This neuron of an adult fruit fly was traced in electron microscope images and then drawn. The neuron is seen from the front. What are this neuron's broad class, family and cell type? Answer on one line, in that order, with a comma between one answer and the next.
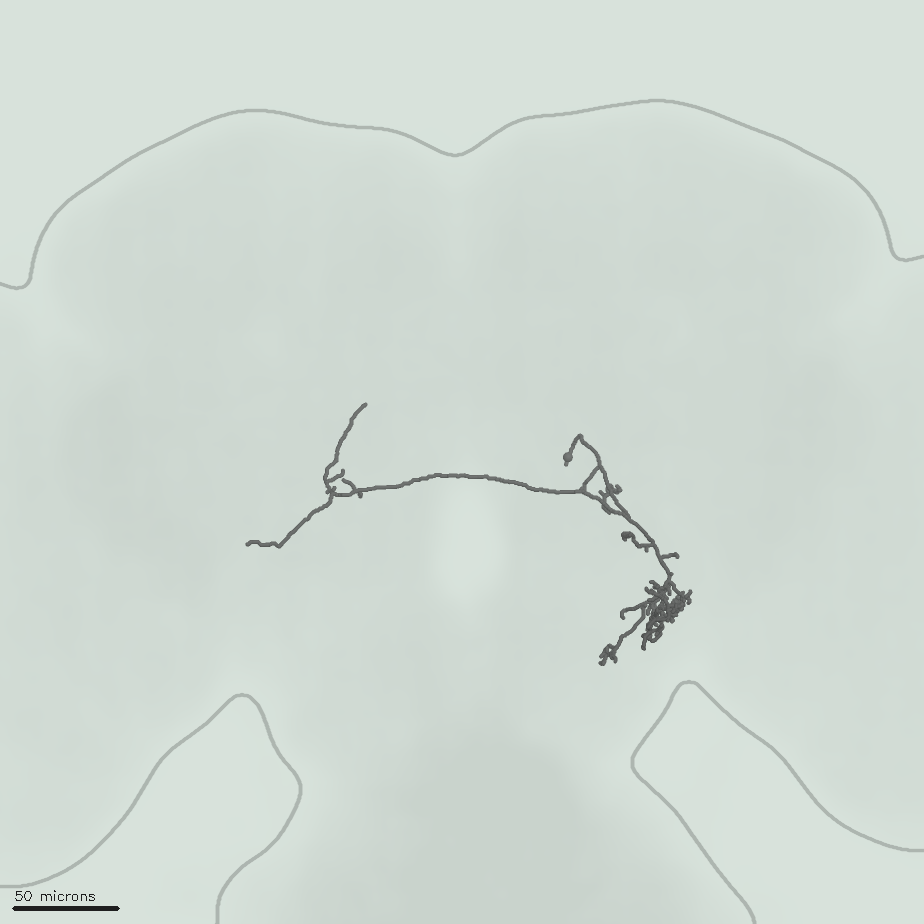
central-brain intrinsic neuron, hemilineage DM4_ventral, CB4228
